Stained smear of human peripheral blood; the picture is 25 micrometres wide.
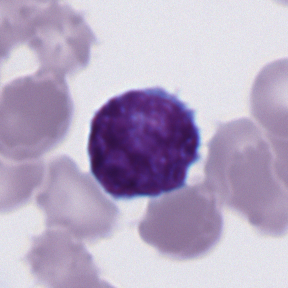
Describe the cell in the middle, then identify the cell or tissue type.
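There's just a very thin rim of cytoplasm, mostly along the upper right edge. You won't find any nucleoli in the nucleus, and no granules show in the cytoplasm. A tiny, fine projection pokes out from the upper right of the cell. It's a typical lymphocyte.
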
